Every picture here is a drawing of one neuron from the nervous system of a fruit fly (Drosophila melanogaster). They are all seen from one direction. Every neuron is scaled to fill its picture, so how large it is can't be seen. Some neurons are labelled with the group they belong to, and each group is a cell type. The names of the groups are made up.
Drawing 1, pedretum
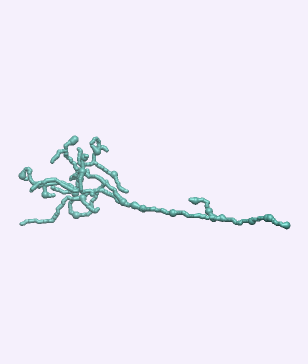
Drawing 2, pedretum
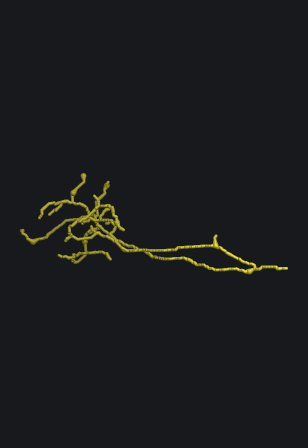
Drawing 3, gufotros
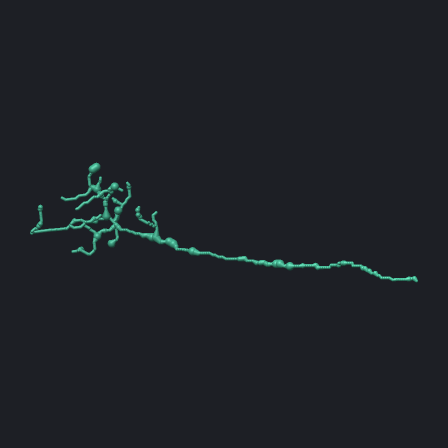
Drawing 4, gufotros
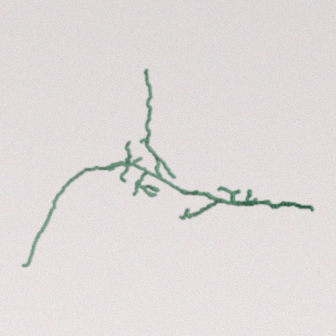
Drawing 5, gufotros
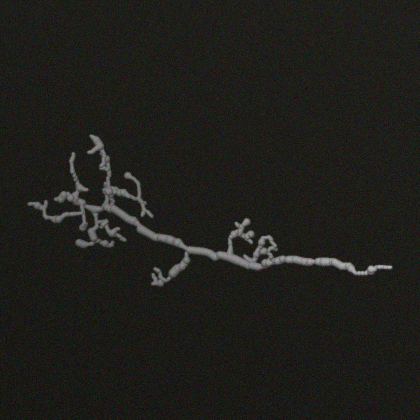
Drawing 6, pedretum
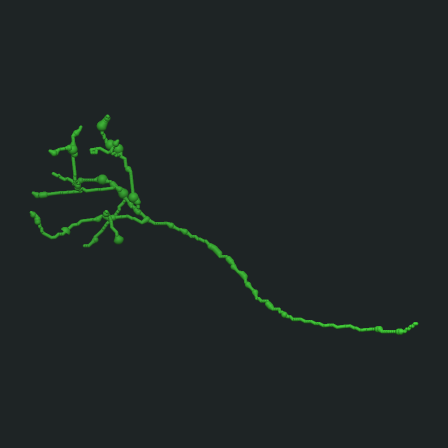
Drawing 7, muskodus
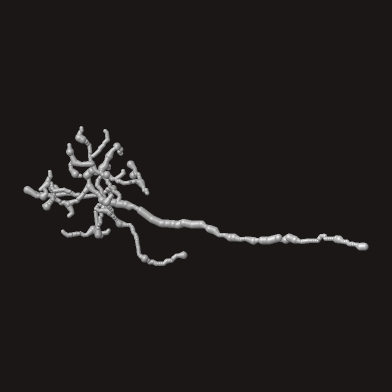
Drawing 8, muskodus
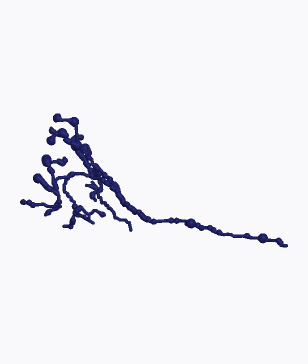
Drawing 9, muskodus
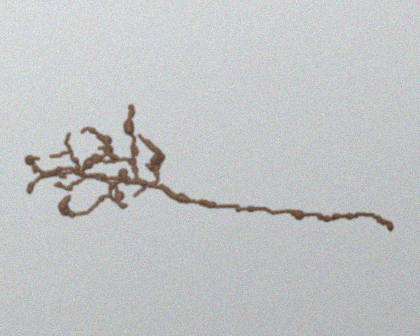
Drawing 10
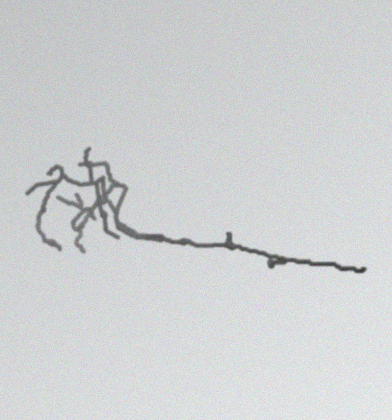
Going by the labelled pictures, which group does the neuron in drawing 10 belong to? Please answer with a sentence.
It belongs to pedretum.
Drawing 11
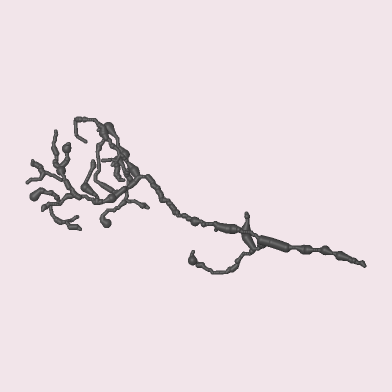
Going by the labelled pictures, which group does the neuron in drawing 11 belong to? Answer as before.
It belongs to muskodus.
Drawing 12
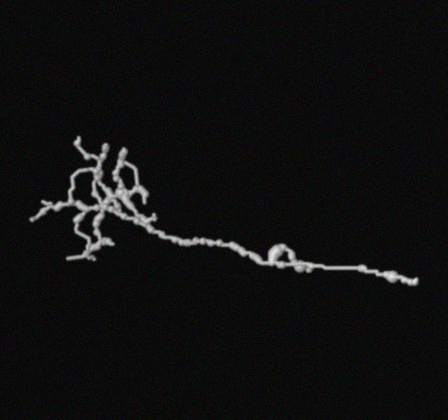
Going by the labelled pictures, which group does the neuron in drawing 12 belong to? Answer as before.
It belongs to pedretum.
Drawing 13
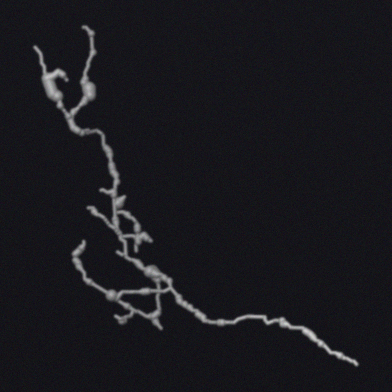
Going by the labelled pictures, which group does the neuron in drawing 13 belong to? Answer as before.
It belongs to muskodus.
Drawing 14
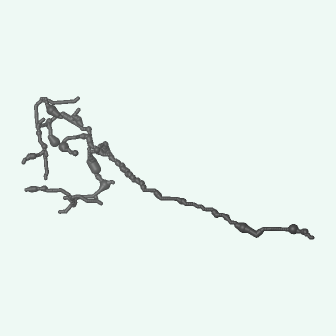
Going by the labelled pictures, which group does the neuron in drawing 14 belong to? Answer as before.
It belongs to muskodus.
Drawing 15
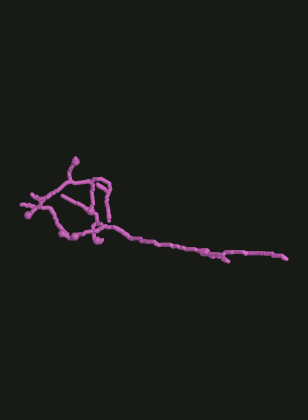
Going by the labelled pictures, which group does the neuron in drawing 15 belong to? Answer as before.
It belongs to gufotros.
